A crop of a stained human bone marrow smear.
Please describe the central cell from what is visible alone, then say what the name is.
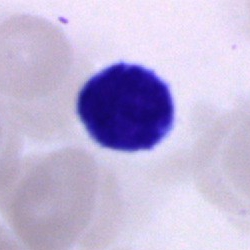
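Start with the outline, which is round. You can see that the whole cell stains densely and evenly a very dark blue-purple. Try as you might, you will find no nucleoli, and no distinct rim of cytoplasm appears around the dark mass. This is a lymphocyte.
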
